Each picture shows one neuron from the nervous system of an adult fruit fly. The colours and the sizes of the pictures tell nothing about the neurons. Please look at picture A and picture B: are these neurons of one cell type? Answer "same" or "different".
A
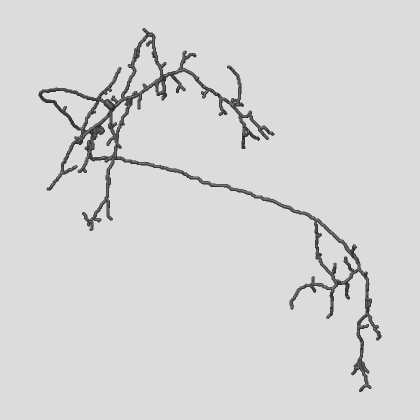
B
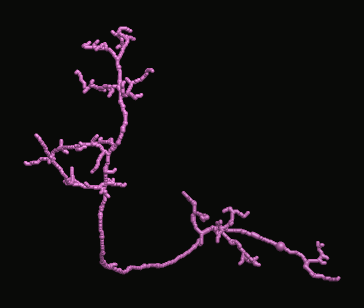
different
